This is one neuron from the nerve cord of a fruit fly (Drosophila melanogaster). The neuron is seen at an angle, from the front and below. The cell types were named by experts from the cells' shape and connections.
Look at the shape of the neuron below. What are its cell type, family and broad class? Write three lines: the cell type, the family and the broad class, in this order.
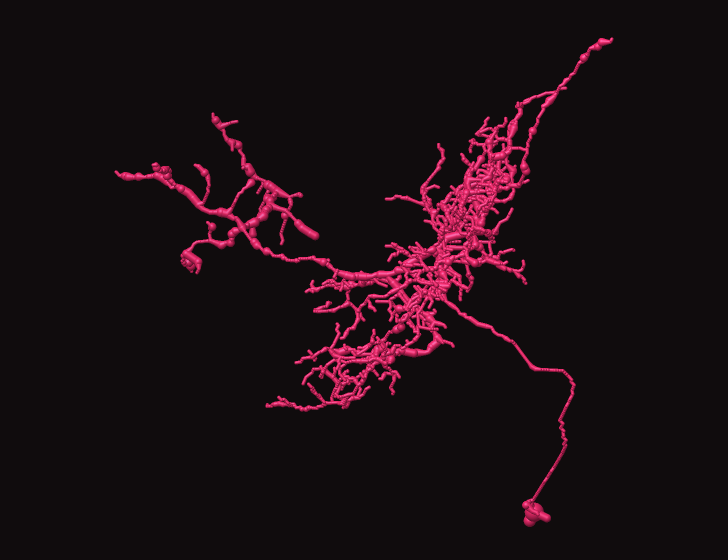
IN13B025
hemilineage 13B
nerve-cord intrinsic neuron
